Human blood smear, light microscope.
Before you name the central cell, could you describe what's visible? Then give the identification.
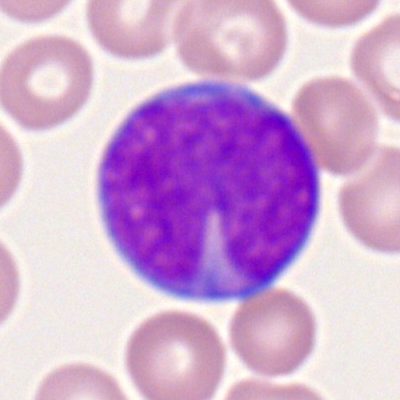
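The central cell has a round, smooth outline. Its nucleus occupies nearly the whole cell, and a narrow pale cleft runs into it from the lower edge. Cytoplasm is visible only as a thin blue rim at the margin of the cell. This cell is a myeloblast.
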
